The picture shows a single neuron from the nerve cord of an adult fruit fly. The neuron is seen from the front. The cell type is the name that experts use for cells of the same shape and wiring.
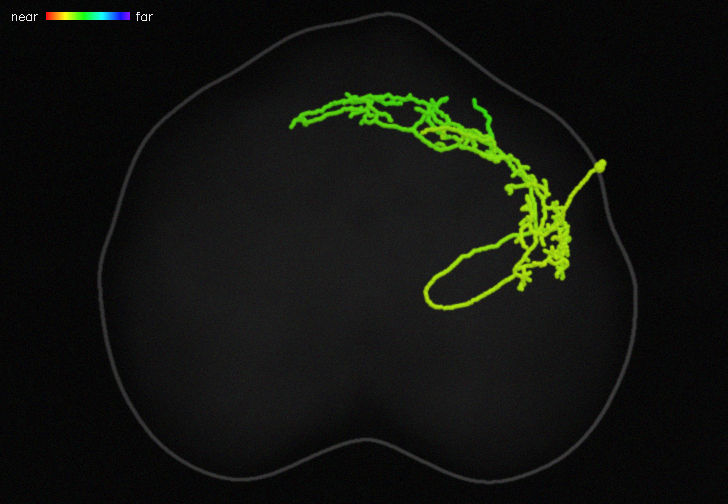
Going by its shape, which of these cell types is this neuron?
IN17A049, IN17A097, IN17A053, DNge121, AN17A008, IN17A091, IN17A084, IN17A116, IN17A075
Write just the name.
IN17A097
